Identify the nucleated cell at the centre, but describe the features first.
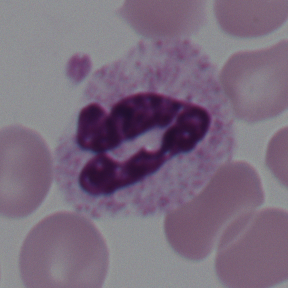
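The nucleus forms a folded band whose upper and lower limbs meet on the right around a pale gap. Shallow constrictions along this band divide it into several lobes. Its chromatin is dense and dark purple. Fine pinkish-violet granules lie evenly scattered throughout the cytoplasm. This cell is a segmented neutrophil.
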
